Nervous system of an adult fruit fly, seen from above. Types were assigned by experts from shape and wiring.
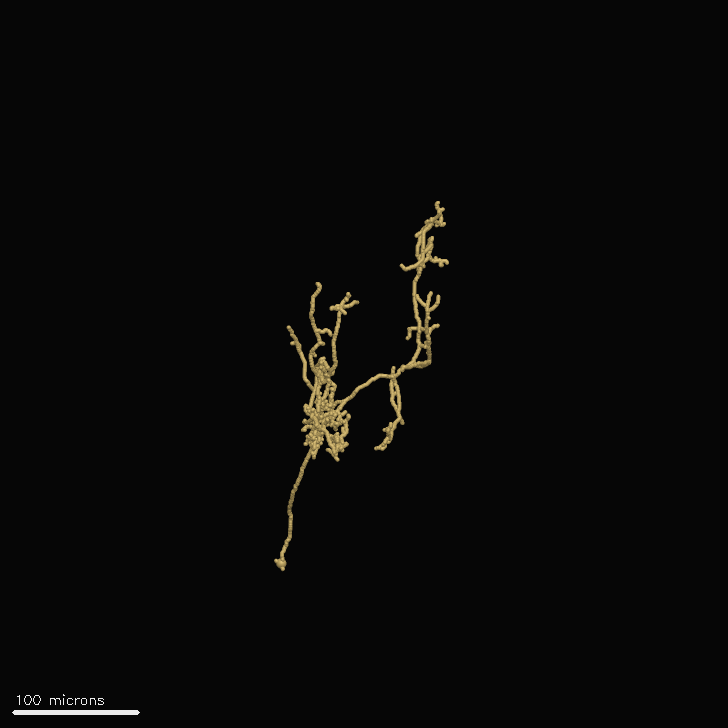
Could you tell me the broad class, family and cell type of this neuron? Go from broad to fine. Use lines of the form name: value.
broad class: nerve-cord intrinsic neuron
family: hemilineage 07B
cell type: IN07B038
